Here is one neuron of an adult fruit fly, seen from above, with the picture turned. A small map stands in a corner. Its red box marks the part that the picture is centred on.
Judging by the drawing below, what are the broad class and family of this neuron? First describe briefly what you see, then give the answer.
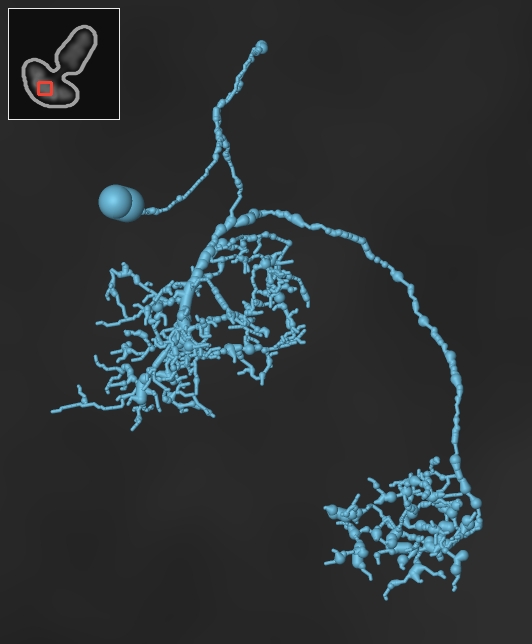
It is in the brain and does not reach the nerve cord. In this view it is taller than it is wide. This is a central-brain intrinsic neuron. Its family is called class CX.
